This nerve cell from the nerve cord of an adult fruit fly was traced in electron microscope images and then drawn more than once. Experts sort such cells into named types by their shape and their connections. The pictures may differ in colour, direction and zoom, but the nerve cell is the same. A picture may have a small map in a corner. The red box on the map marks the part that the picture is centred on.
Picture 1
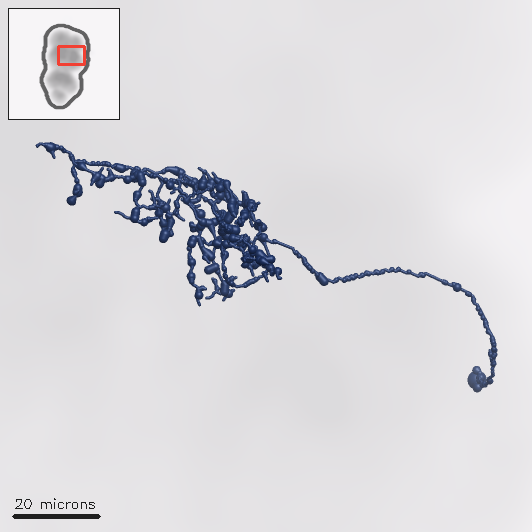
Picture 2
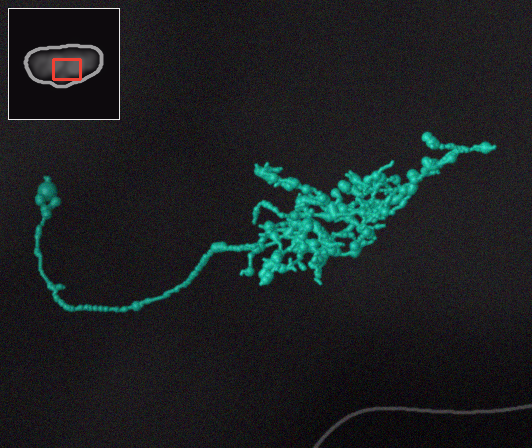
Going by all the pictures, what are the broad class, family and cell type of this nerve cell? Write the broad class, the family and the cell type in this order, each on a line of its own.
nerve-cord intrinsic neuron
hemilineage 09A
IN09A044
